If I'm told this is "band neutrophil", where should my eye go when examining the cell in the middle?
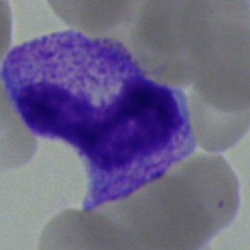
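This cell is a band neutrophil.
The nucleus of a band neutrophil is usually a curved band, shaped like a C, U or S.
Here the nucleus is a bent band curving across the middle of the cell, in keeping with that shape.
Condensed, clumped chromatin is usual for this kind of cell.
The chromatin in this nucleus is dense and dark purple. The cytoplasm is widest above the nucleus, at the upper left, and is speckled with fine purple granules.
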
